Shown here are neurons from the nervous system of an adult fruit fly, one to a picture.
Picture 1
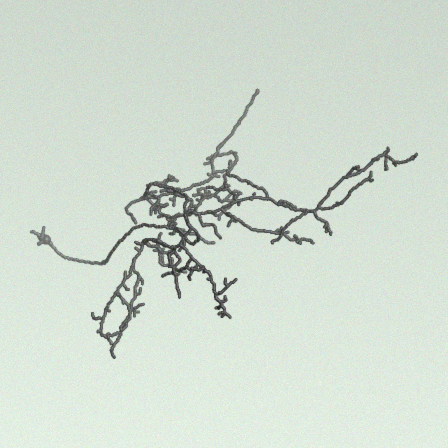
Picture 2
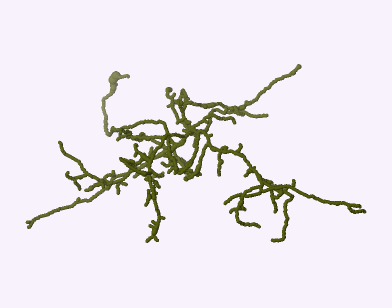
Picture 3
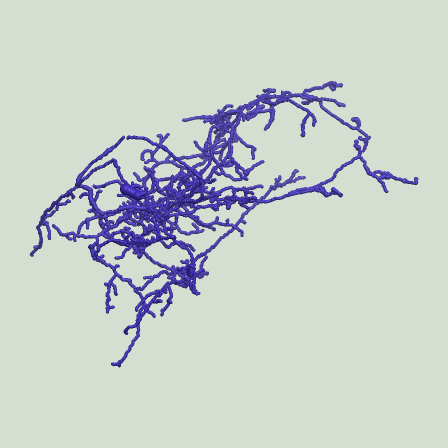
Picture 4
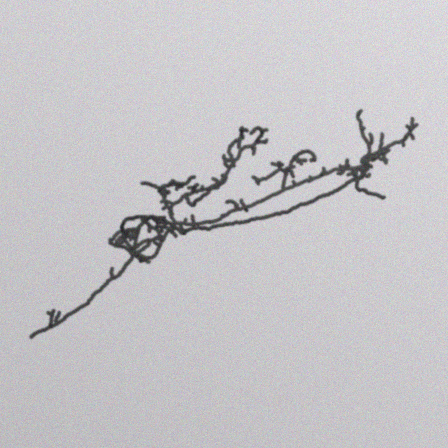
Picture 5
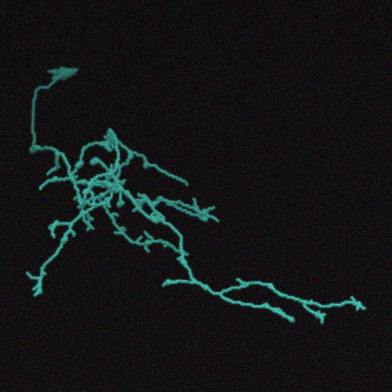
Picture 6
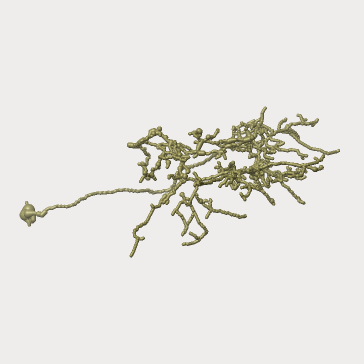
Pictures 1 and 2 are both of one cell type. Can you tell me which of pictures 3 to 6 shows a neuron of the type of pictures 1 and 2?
5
